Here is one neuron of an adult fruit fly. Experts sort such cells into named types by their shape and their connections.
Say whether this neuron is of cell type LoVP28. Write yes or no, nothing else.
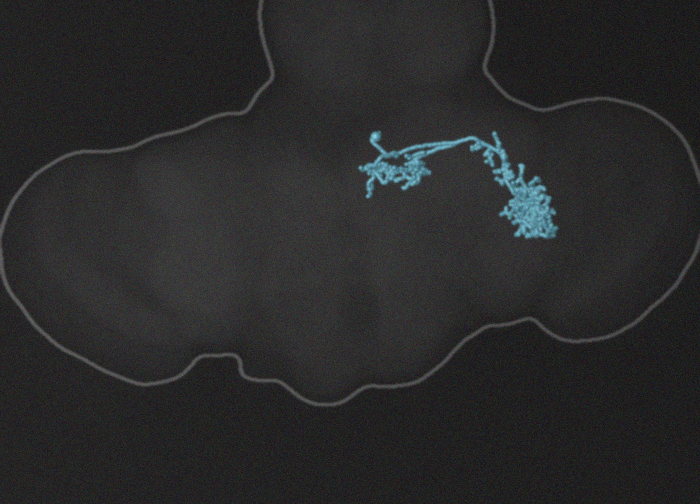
yes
